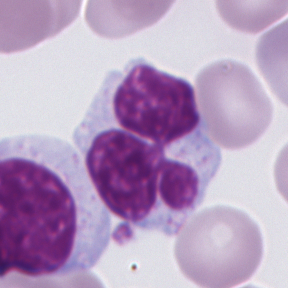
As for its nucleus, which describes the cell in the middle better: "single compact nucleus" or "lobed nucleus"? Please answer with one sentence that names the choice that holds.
Rather than one mass, the nucleus consists of distinct lobes.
